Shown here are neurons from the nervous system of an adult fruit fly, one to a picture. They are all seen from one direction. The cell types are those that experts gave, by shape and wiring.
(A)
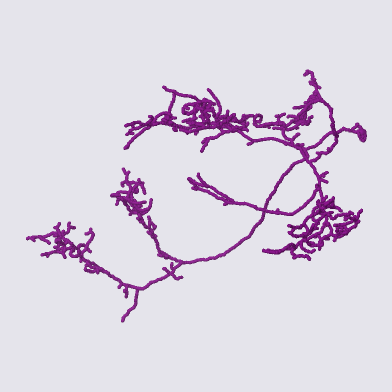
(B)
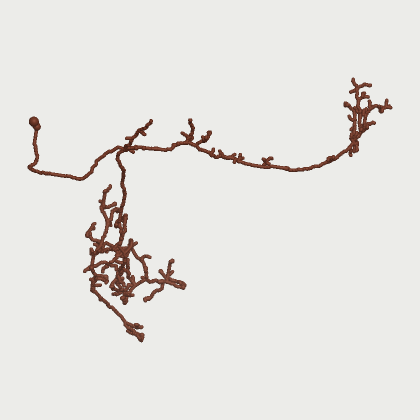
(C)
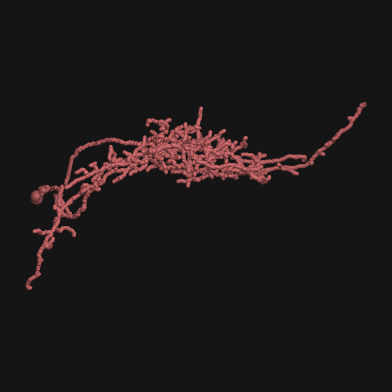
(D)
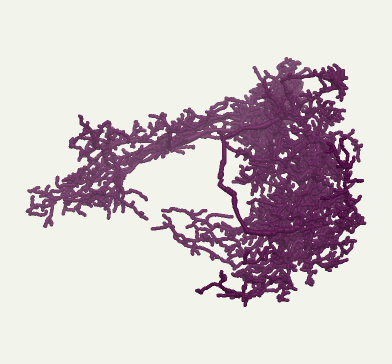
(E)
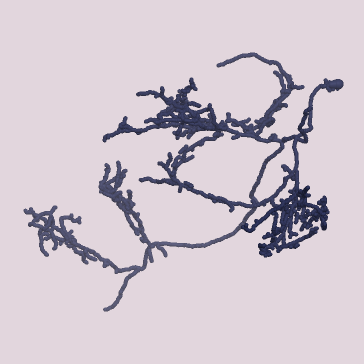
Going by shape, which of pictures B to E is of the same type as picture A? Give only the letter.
E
